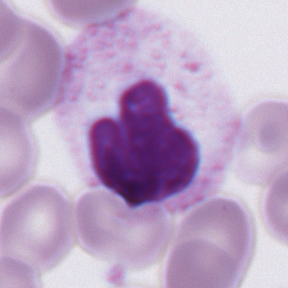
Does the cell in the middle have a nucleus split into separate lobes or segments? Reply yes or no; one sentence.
Yes, this cell has a nucleus made up of distinct lobes or segments.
